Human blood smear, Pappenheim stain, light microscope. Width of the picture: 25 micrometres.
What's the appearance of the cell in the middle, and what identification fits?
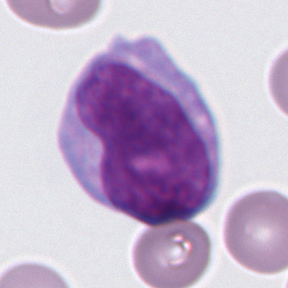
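Start with the shape: an oval outline, its top edge irregular and ruffled. Now the nucleus has an indentation on its left side, which gives it a kidney shape. Notice the chromatin is fine and lacy, not coarsely clumped. Scan the cytoplasm and you won't see distinct granules. What we have here is an atypical promyelocyte.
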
